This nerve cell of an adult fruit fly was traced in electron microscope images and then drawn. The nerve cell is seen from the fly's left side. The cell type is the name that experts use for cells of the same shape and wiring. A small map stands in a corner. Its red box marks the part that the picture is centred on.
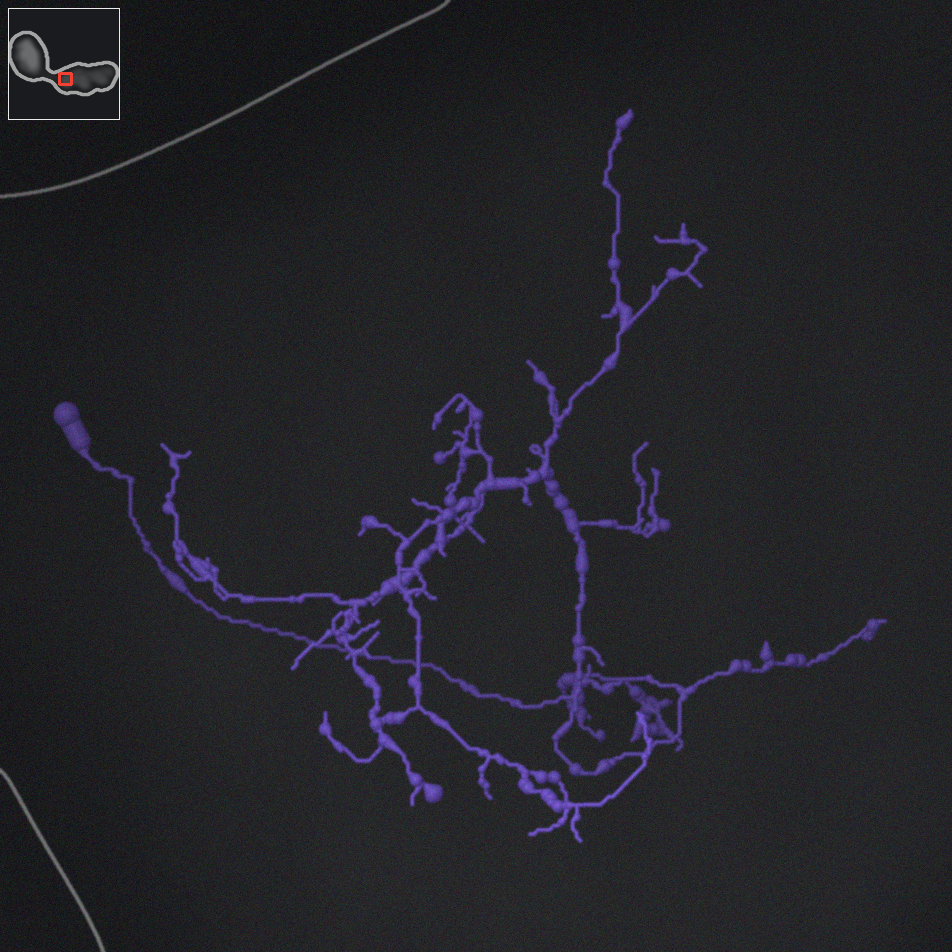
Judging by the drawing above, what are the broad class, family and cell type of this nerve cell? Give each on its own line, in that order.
nerve-cord intrinsic neuron
hemilineage 09A
IN09A061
